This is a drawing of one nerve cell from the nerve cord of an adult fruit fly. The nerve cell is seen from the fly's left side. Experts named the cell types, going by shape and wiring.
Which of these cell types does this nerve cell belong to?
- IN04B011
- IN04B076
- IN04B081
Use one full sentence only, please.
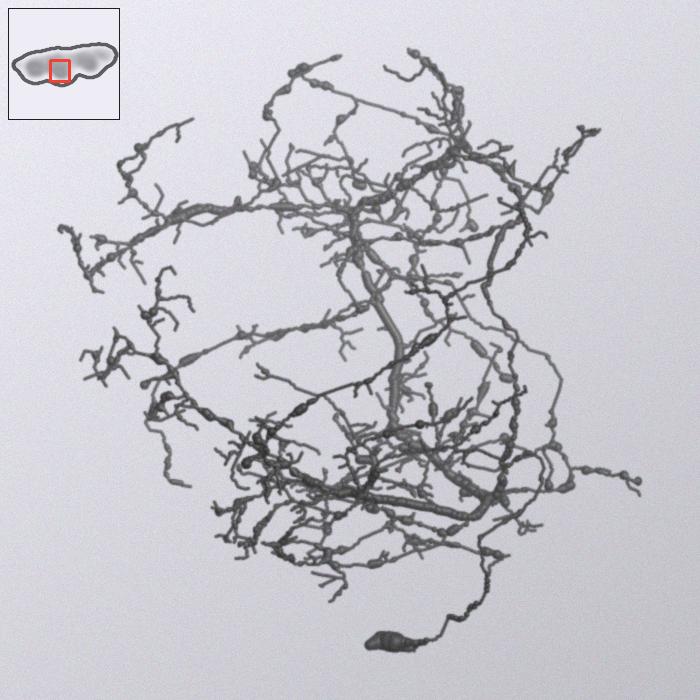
The cell type of this nerve cell is IN04B011.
